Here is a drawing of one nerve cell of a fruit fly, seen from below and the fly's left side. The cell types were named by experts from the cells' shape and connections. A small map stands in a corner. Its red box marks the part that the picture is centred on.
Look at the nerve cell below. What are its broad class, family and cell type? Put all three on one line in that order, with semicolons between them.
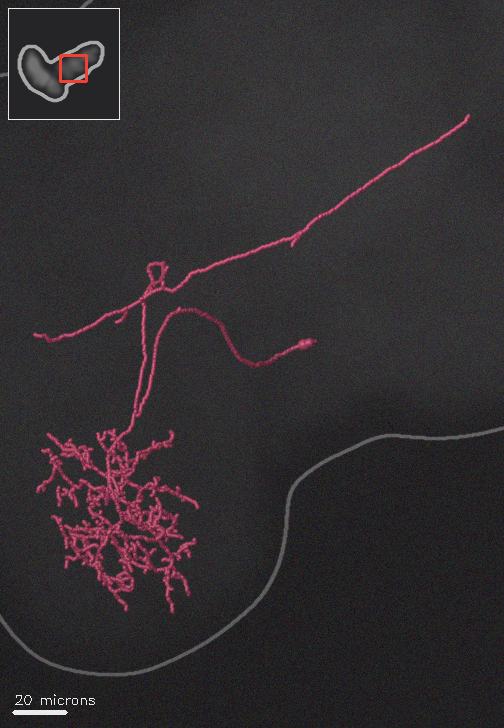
nerve-cord intrinsic neuron; hemilineage 23B; IN23B056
